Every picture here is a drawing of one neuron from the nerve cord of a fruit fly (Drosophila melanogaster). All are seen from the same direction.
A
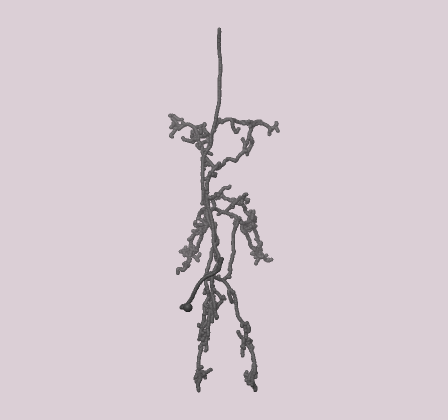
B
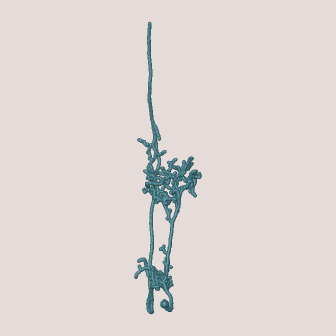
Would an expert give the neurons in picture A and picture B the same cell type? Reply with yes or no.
no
